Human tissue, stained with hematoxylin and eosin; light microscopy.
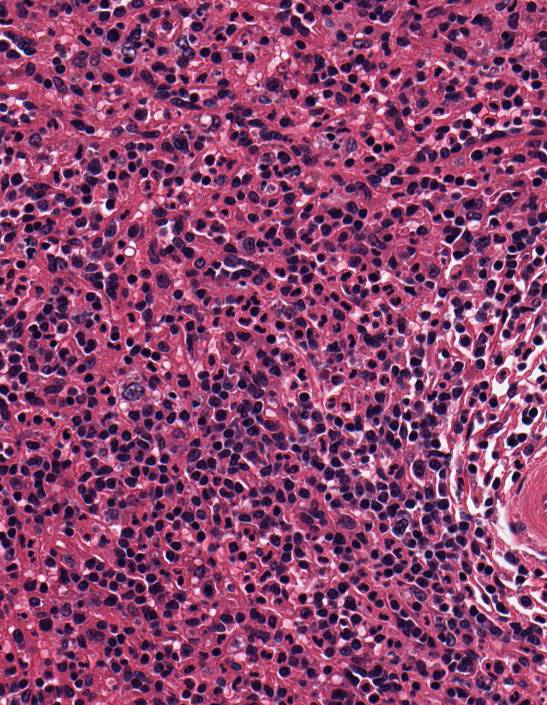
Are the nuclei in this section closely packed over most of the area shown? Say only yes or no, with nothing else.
Yes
